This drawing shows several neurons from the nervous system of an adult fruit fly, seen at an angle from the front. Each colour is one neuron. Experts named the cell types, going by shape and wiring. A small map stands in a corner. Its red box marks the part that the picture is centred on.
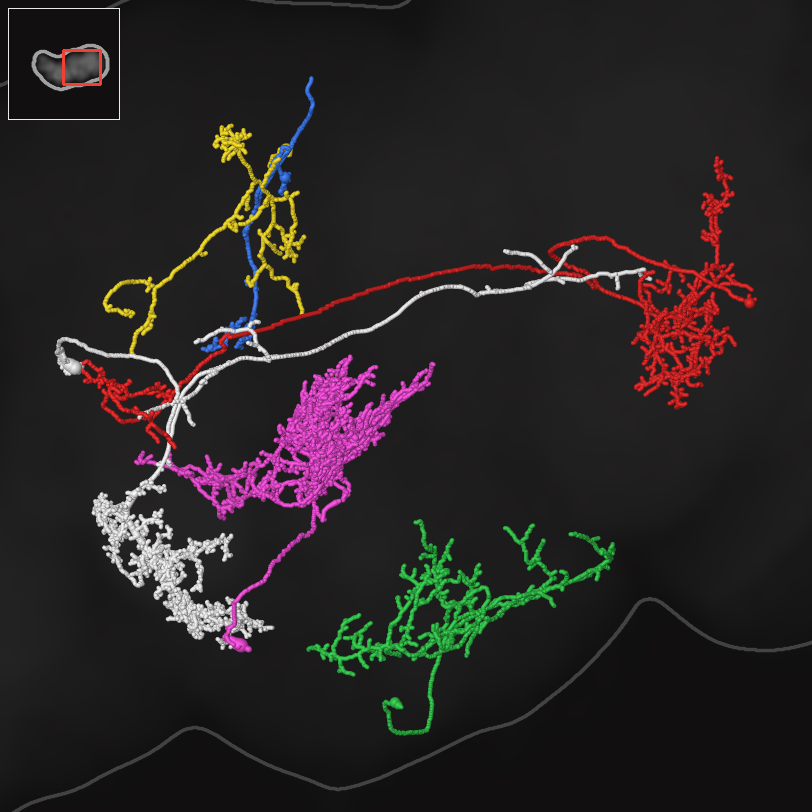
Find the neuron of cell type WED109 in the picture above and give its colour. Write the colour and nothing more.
white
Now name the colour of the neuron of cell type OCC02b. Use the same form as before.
blue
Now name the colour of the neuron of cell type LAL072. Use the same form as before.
magenta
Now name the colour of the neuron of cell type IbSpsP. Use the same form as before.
yellow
